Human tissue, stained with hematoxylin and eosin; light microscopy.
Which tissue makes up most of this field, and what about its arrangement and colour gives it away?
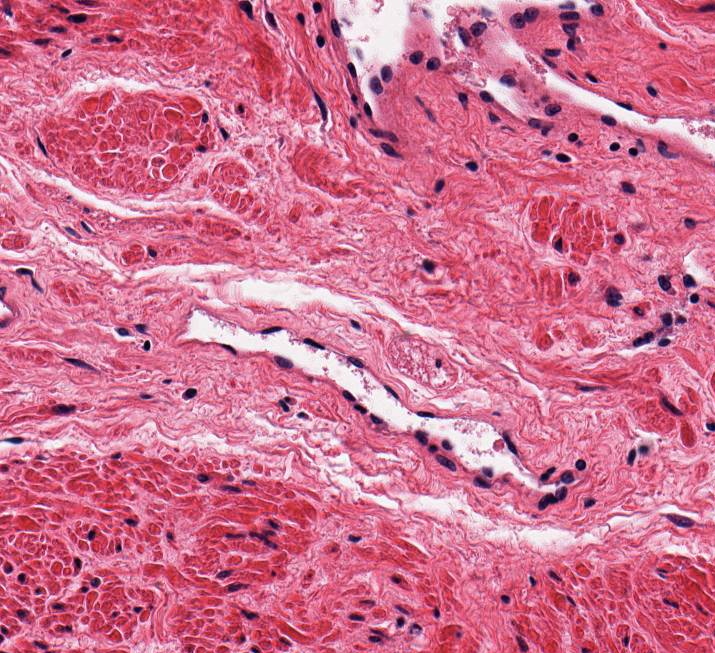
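Shown: fibromuscular stroma. Muscle bundles at upper left and lower left, cut mainly in cross-section, fibres appearing as small rounded pink profiles.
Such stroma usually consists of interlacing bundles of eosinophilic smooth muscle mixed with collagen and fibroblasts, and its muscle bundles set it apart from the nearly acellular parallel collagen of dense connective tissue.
Scattered nuclei small, dark purple, oval to elongated. Centre: thin-walled slit-like channel lined by flattened nuclei. No fat cells.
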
